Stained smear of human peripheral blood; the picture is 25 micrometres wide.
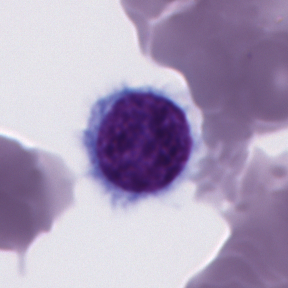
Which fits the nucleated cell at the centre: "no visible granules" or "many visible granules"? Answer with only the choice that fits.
No visible granules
